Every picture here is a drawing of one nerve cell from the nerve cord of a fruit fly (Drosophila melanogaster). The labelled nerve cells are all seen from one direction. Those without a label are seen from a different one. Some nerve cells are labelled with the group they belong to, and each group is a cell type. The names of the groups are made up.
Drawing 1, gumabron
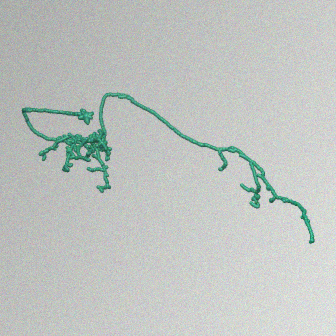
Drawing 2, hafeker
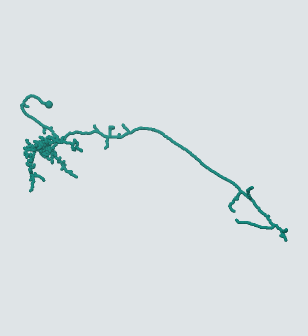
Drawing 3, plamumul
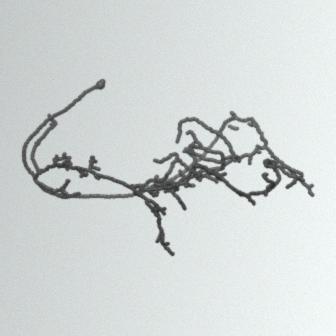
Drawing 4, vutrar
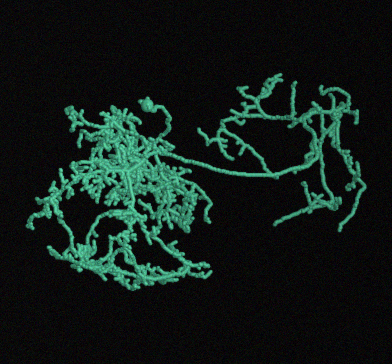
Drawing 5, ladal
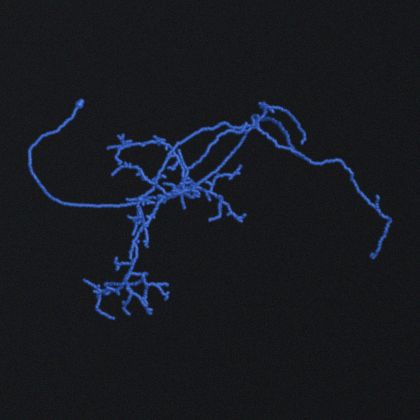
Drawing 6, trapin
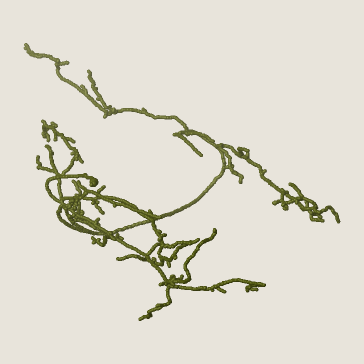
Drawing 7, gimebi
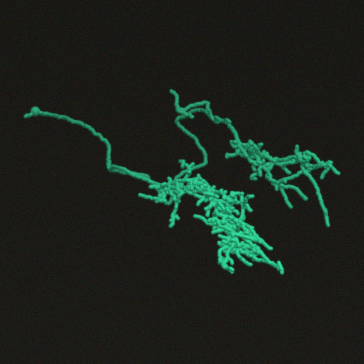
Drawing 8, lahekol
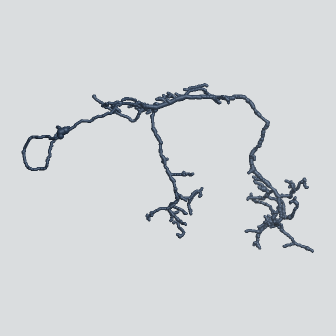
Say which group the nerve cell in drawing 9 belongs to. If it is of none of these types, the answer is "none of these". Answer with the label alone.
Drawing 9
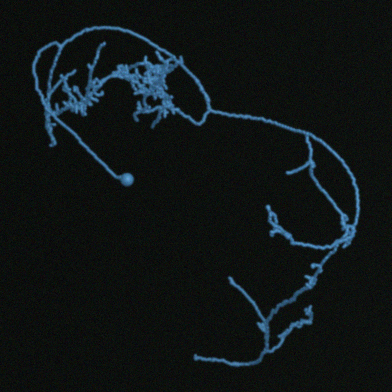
none of these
